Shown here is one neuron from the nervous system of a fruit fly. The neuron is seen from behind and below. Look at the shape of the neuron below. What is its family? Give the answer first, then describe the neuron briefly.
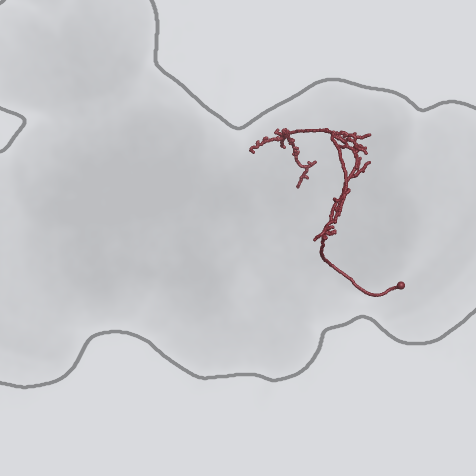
Its family is hemilineage WEDa2. This is a central-brain intrinsic neuron. Its cell body lies on the right of the picture. As drawn here it is about as wide as it is tall.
